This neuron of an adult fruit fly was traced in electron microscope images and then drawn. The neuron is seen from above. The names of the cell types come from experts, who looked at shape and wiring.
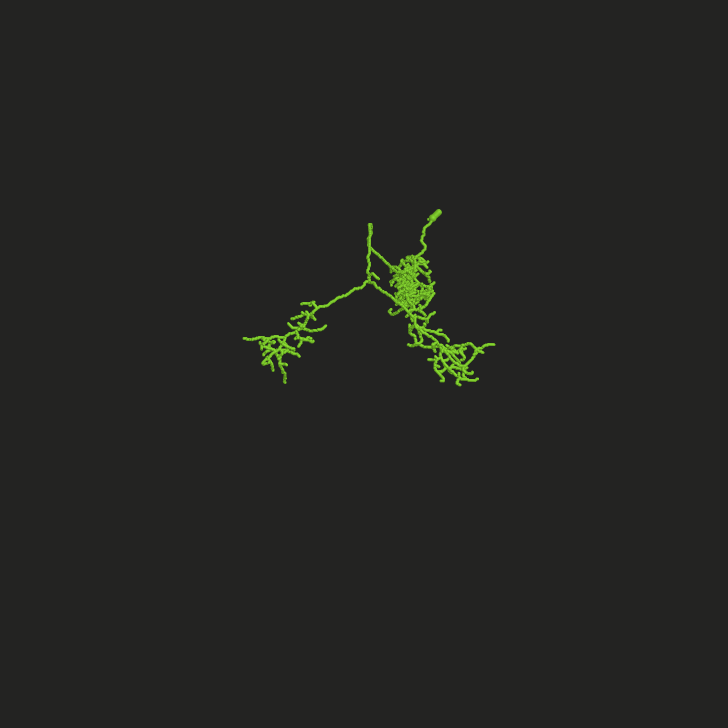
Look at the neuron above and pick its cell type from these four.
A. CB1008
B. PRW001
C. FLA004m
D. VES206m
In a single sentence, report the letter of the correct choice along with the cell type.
In cell type, the neuron corresponds to option B, PRW001.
